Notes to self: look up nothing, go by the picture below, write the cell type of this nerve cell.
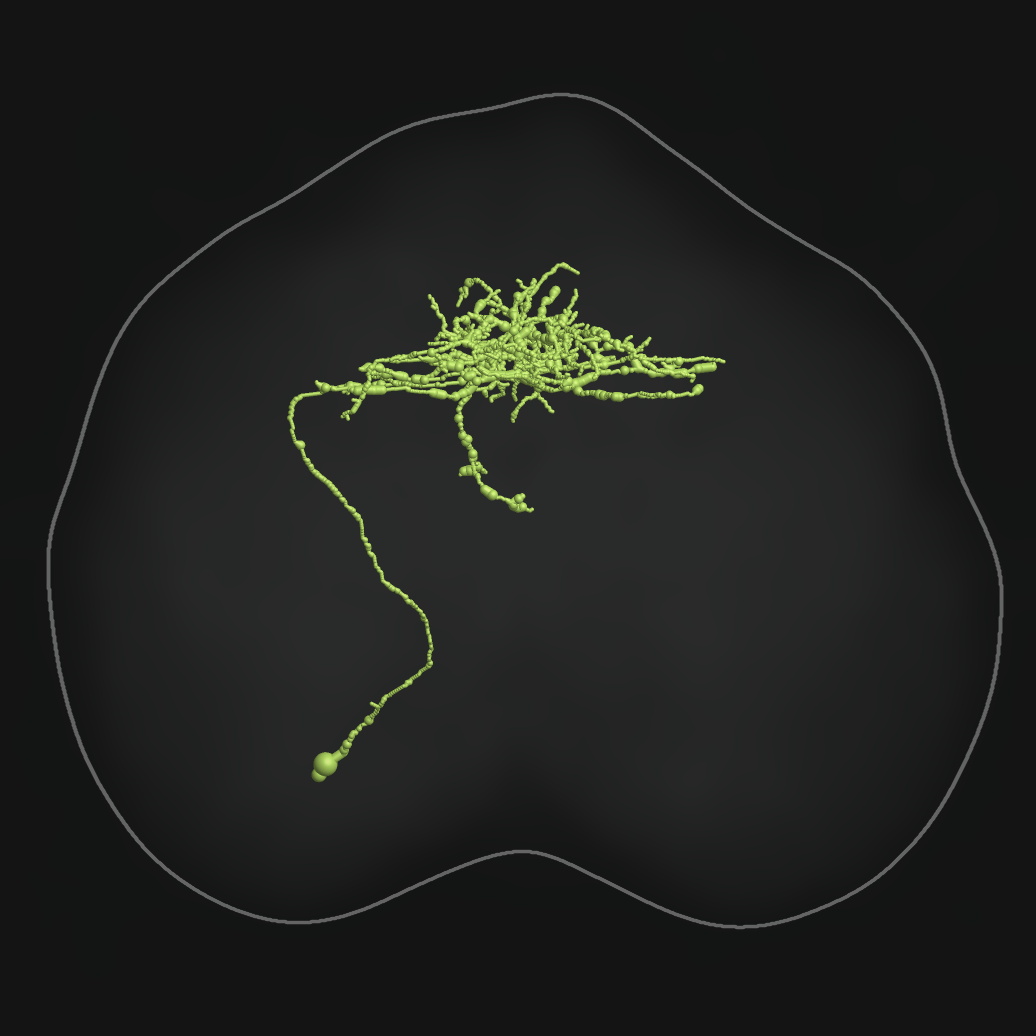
IN06A023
